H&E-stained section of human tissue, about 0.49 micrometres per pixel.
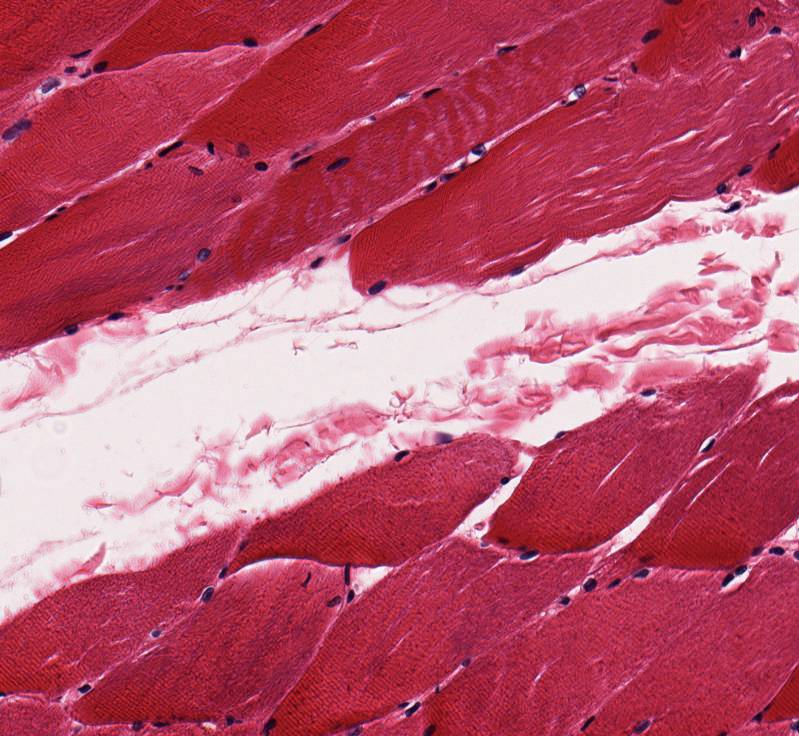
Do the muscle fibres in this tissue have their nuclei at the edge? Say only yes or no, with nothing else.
Yes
